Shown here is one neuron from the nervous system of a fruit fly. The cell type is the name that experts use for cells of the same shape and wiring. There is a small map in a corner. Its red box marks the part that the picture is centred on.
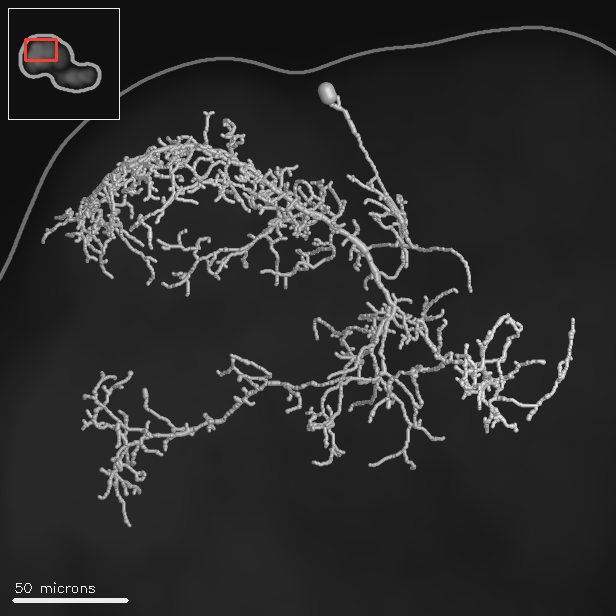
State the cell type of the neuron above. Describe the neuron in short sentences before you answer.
The cell body can be seen at the top of the picture. By the scale bar it is about 250 microns wide in this view. More than a hundred branch ends can be seen. Its broad class is central-brain intrinsic neuron. The cell type is SMP493.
